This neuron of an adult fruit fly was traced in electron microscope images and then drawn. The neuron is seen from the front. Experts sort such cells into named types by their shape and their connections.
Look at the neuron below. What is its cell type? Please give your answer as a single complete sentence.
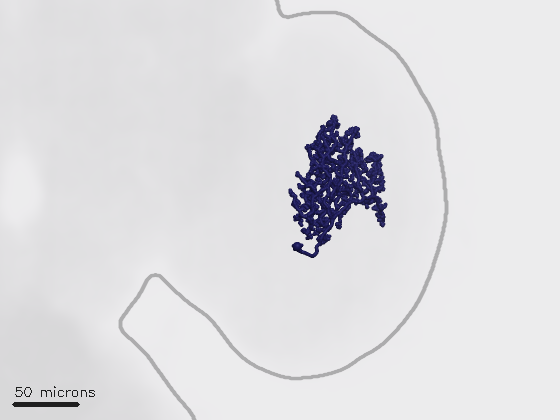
It is Dm6 that names the cell type of this neuron.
